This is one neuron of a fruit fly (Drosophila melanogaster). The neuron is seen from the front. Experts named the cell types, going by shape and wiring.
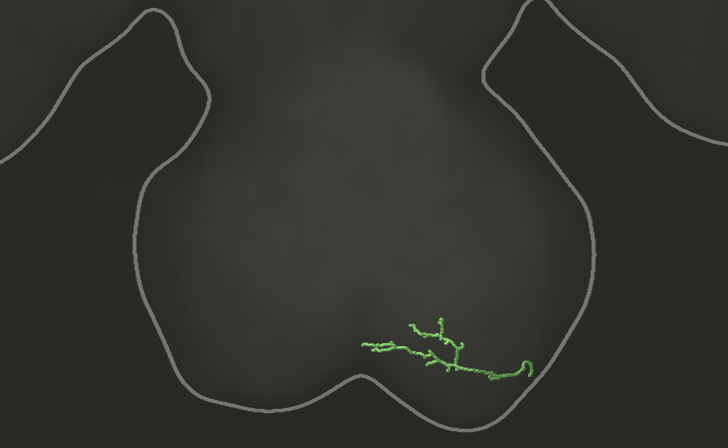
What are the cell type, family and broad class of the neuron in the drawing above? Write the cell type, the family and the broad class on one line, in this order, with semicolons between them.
SNta42; class mechanosensory tactile; sensory neuron entering the nerve cord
